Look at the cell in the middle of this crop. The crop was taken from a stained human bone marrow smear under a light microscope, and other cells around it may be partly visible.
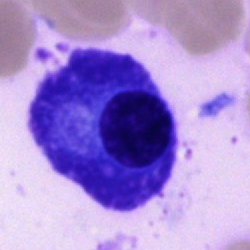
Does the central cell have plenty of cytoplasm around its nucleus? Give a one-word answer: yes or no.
Yes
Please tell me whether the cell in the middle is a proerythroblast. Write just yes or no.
no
